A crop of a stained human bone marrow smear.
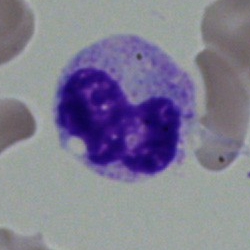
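Segmented neutrophil. Its chromatin is dark purple and clumped, with paler patches scattered through it. The pale lilac-blue cytoplasm looks widest above the nucleus and carries scattered fine purple granules. I notice one small clear vacuole at the lower left edge of the nucleus.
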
